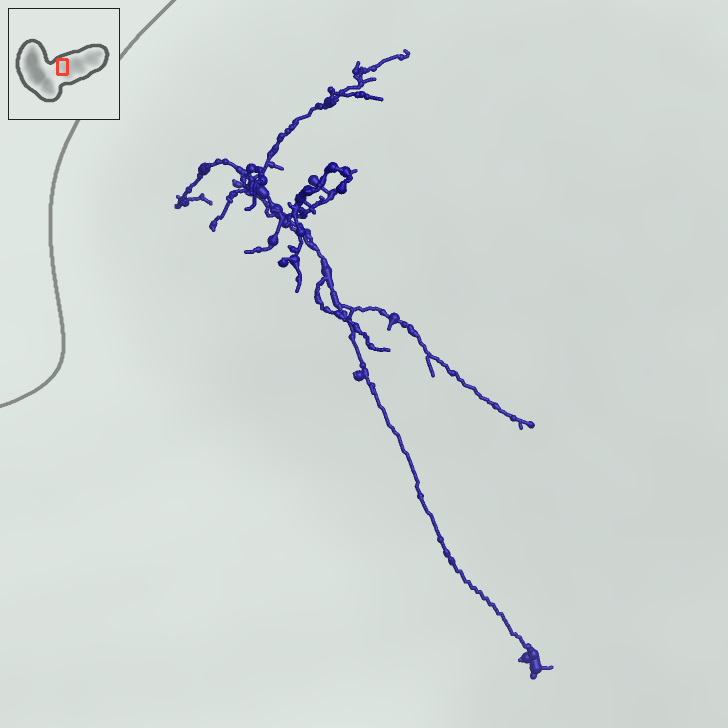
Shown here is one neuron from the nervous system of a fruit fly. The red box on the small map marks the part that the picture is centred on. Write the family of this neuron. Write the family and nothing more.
hemilineage 13B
